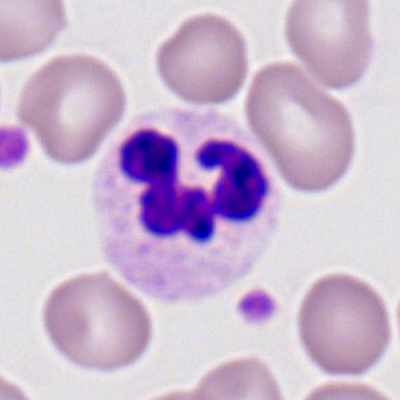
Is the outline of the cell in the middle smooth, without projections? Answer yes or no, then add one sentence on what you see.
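Yes. The cell outline is round and smooth.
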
